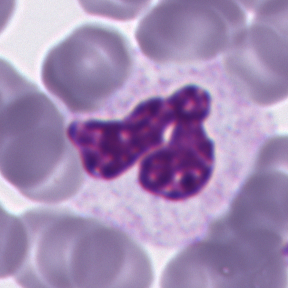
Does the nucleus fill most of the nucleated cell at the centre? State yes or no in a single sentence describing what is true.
No, abundant cytoplasm encircles the nucleus of the cell.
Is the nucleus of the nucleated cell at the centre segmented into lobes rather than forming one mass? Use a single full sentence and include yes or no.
Yes, the nucleus has been split into separate lobes or segments.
